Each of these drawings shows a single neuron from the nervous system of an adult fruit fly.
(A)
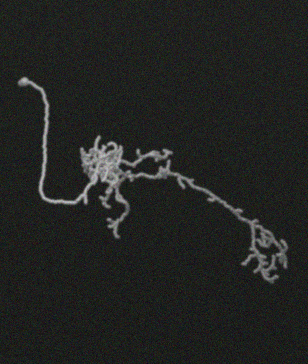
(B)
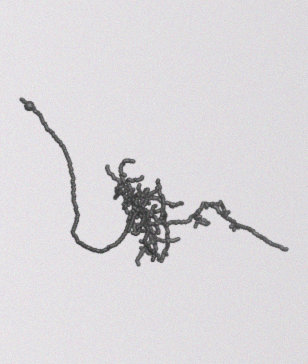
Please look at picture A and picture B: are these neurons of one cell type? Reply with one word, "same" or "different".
different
